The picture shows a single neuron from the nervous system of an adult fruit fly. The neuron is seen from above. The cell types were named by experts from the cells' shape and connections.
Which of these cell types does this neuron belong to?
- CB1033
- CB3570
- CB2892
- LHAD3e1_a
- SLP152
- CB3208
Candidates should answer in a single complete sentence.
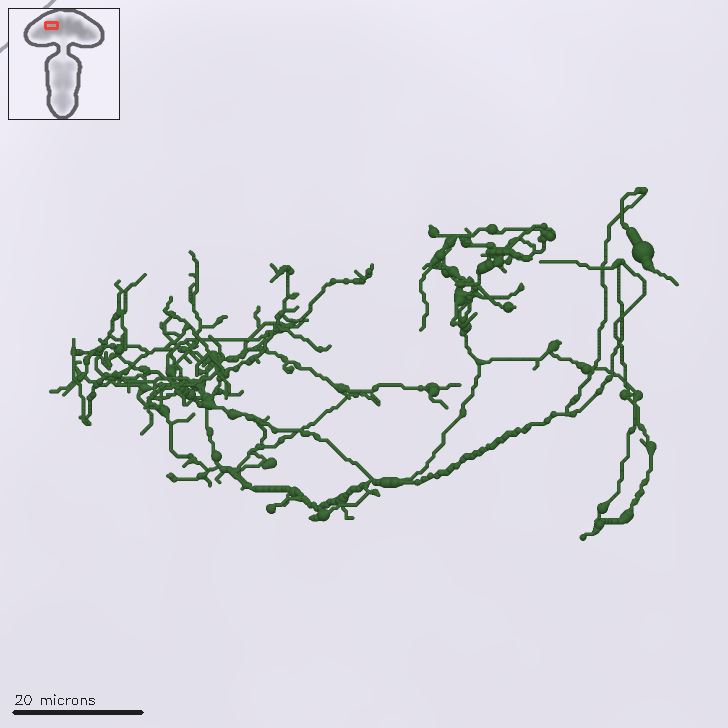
It is the cell type SLP152 to which this neuron belongs.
